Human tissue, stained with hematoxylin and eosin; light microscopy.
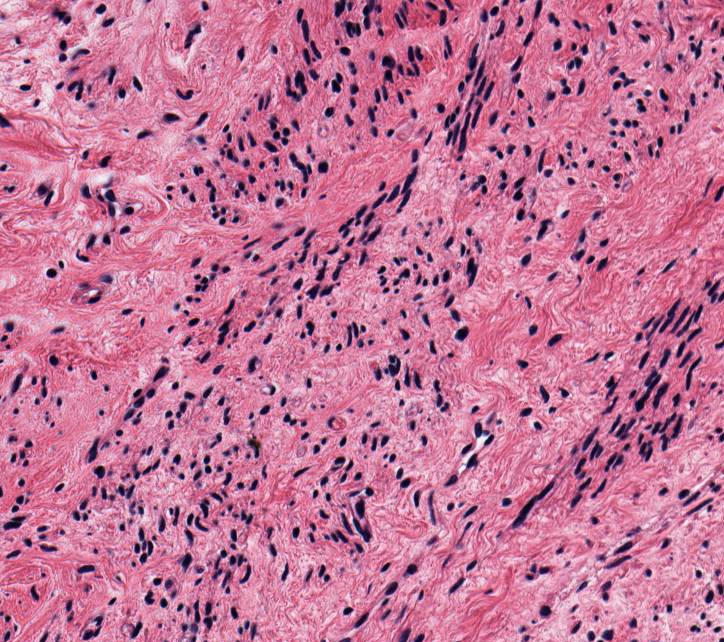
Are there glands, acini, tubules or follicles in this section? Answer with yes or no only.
No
